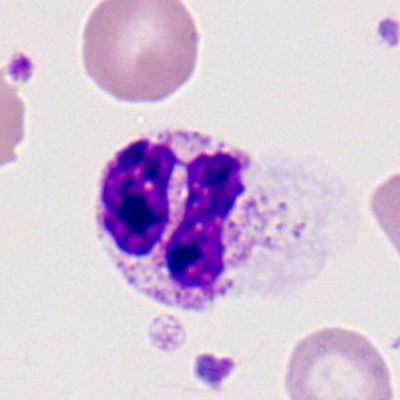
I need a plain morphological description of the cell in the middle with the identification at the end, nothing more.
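The nucleus is split into two separate lobes, both lying in the left half of the cell. Its chromatin is coarsely clumped into dark patches. The left edge of the cell is smooth, whereas the right edge is faint and ragged. This is a segmented neutrophil.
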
